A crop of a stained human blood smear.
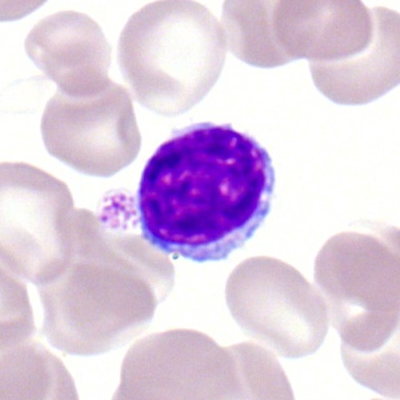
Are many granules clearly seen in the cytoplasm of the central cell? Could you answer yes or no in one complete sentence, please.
No, the cell shows no granules in its cytoplasm.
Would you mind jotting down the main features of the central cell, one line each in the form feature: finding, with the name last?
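Nucleus: fills most of the cell
Cytoplasm rim: only narrow
Chromatin: dark purple, coarsely clumped, paler patches between clumps
Cytoplasm colour: pale blue
Outer edge: looks slightly ragged rather than smooth
Name: lymphocyte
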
